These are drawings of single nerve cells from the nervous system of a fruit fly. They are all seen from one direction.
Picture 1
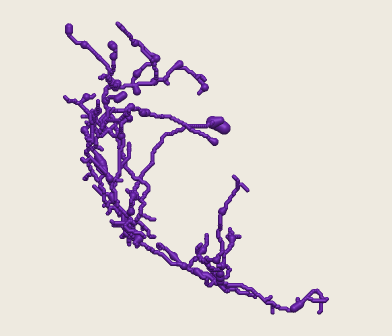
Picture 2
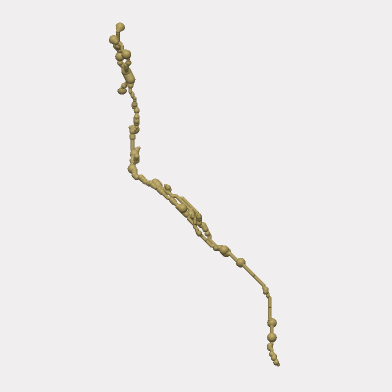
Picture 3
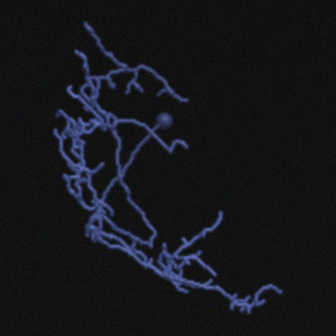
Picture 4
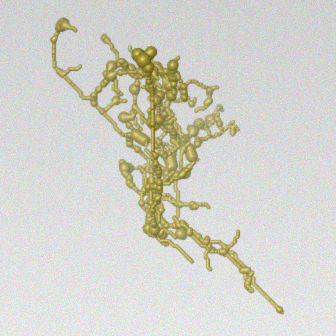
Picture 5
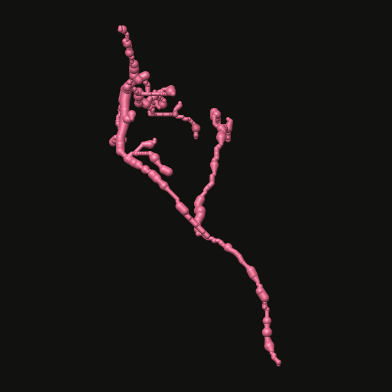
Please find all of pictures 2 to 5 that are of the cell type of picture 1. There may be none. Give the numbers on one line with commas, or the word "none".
3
